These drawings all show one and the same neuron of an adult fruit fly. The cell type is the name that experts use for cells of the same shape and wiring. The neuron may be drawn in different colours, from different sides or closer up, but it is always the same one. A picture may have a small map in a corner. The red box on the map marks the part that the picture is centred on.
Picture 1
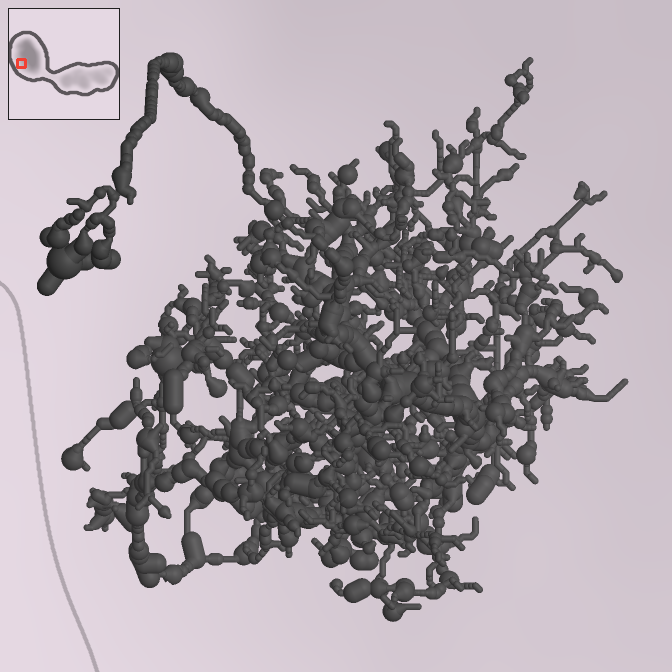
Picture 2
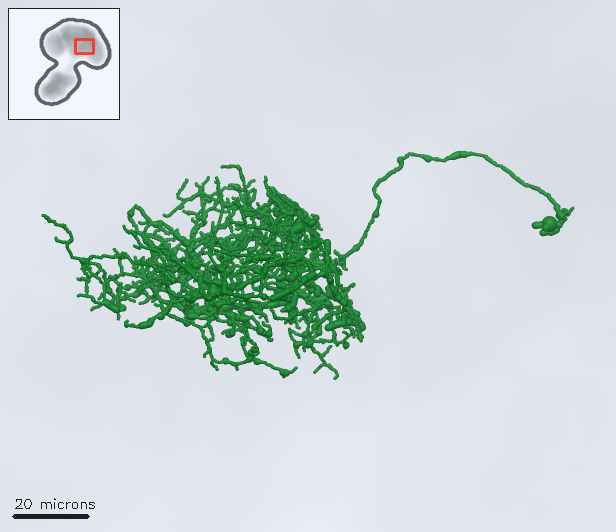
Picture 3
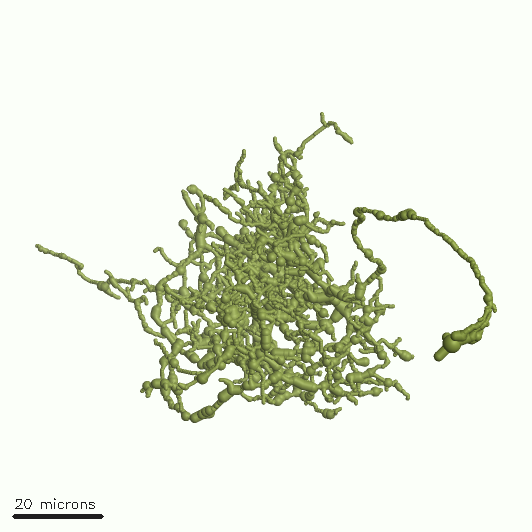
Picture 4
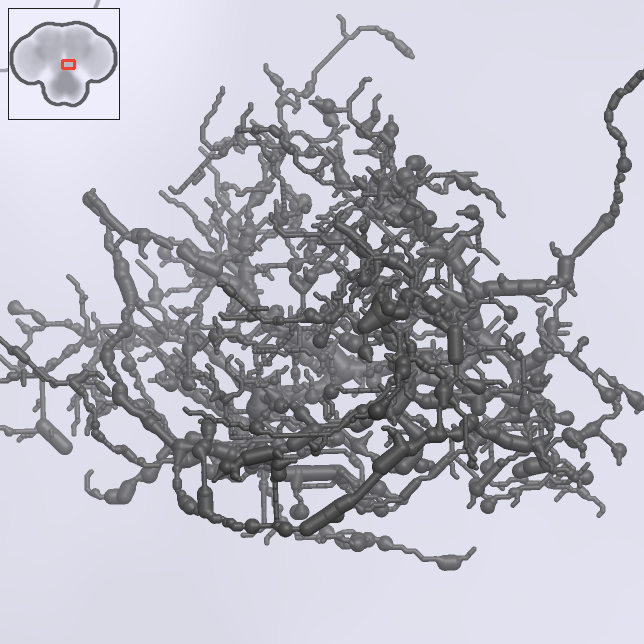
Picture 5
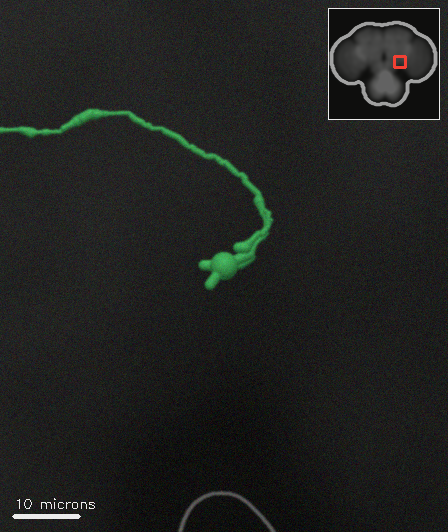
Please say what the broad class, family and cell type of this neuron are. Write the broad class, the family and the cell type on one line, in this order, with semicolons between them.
central-brain intrinsic neuron; hemilineage ALl1_ventral; GNG096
